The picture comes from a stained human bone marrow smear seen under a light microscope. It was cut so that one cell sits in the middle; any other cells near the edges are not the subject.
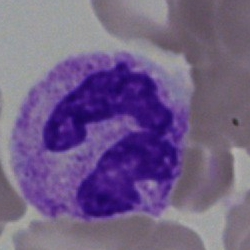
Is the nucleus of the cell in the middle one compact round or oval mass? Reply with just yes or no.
No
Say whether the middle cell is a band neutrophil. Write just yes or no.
no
